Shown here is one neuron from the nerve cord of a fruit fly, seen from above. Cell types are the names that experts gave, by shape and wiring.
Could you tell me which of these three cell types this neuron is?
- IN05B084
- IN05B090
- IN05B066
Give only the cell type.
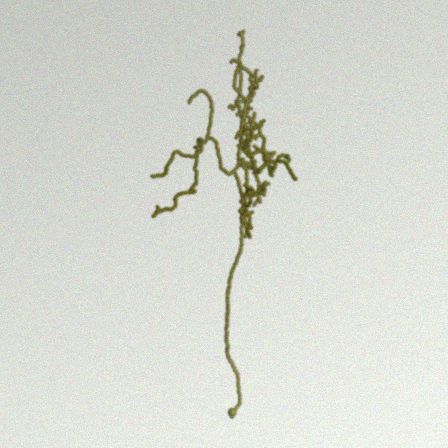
IN05B090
